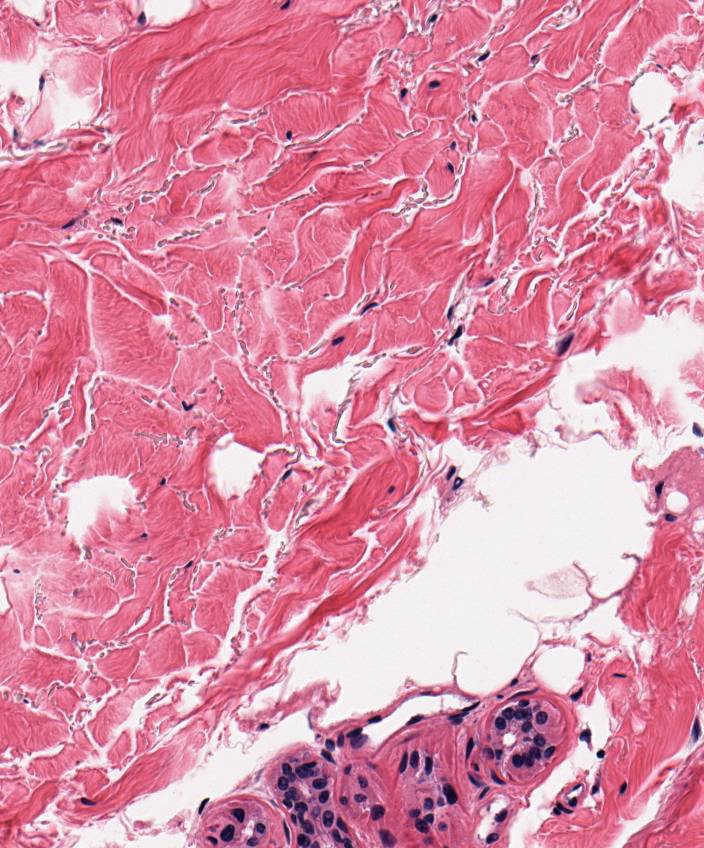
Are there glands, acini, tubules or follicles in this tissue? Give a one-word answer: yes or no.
Yes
